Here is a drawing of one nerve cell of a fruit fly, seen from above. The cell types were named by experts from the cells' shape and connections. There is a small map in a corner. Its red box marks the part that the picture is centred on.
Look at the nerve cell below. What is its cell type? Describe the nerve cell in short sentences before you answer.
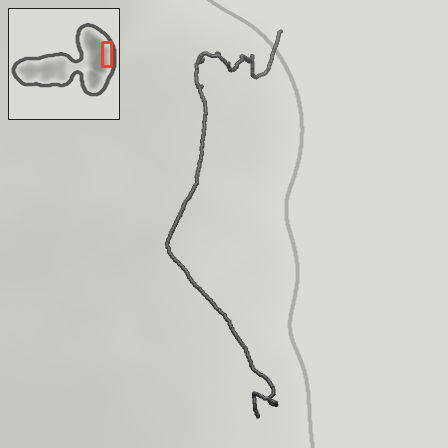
It is in the brain and does not reach the nerve cord. No cell body is drawn. It has a dozen or fewer branch ends. This is a sensory neuron entering the brain. The cell type is ORN_DL3.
